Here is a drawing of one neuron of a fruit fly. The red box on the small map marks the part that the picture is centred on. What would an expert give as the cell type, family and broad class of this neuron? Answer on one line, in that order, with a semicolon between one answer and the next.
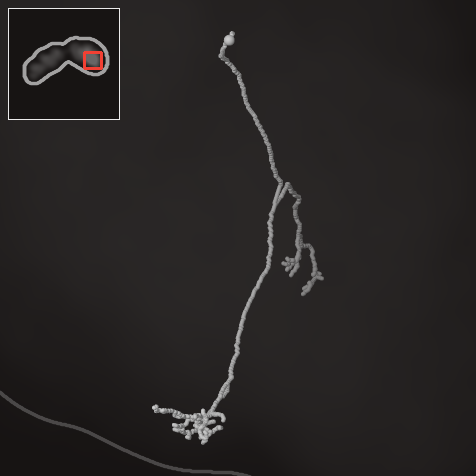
FB9B_c; hemilineage AOTUv4_ventral; central-brain intrinsic neuron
